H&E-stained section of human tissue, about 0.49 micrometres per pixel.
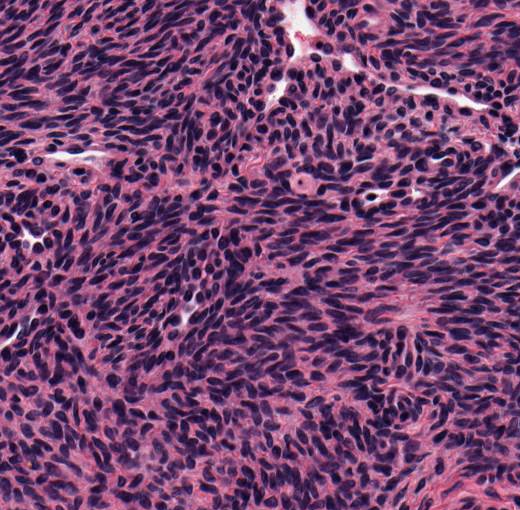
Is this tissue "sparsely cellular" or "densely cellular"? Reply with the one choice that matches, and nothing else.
Densely cellular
